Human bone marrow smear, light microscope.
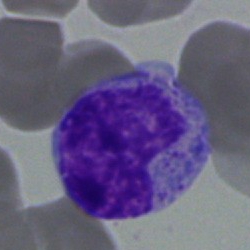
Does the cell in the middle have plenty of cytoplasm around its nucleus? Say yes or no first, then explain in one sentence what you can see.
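No. The nucleus fills most of the cell.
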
